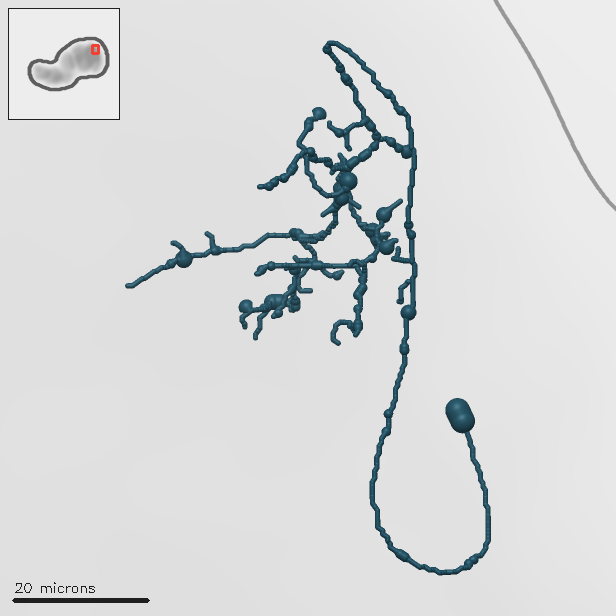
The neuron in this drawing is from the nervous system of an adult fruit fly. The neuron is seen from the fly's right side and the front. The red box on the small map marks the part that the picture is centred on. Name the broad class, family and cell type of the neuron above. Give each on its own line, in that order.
central-brain intrinsic neuron
hemilineage LHl1
LHAV4d5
